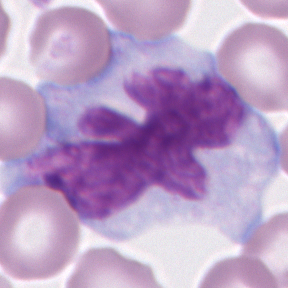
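Monocyte in a stained blood smear, its nucleus irregular and elongated, with several finger-like lobes and folds, running from lower left to upper right. There's plenty of pale greyish-blue cytoplasm, widest on the right side of the nucleus.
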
